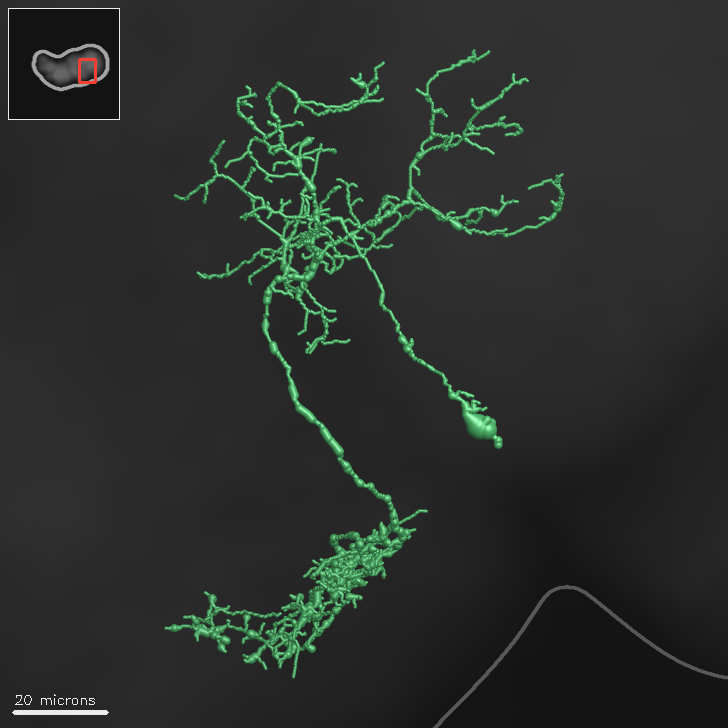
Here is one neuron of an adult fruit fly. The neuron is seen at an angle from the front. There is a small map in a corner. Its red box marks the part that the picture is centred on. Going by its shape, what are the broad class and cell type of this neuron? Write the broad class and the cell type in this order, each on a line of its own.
central-brain intrinsic neuron
VES043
